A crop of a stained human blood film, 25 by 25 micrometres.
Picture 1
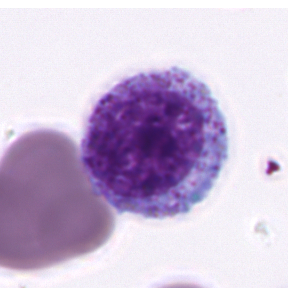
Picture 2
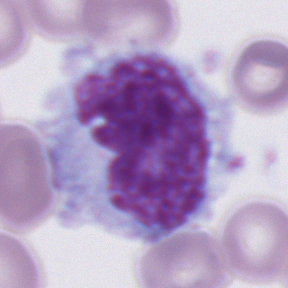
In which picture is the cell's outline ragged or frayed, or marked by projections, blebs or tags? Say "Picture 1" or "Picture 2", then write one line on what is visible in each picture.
Picture 2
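In picture 1: The cell surface is smooth without projections.
In picture 2: The cell border is ragged, with small frayed tags around its edge.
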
